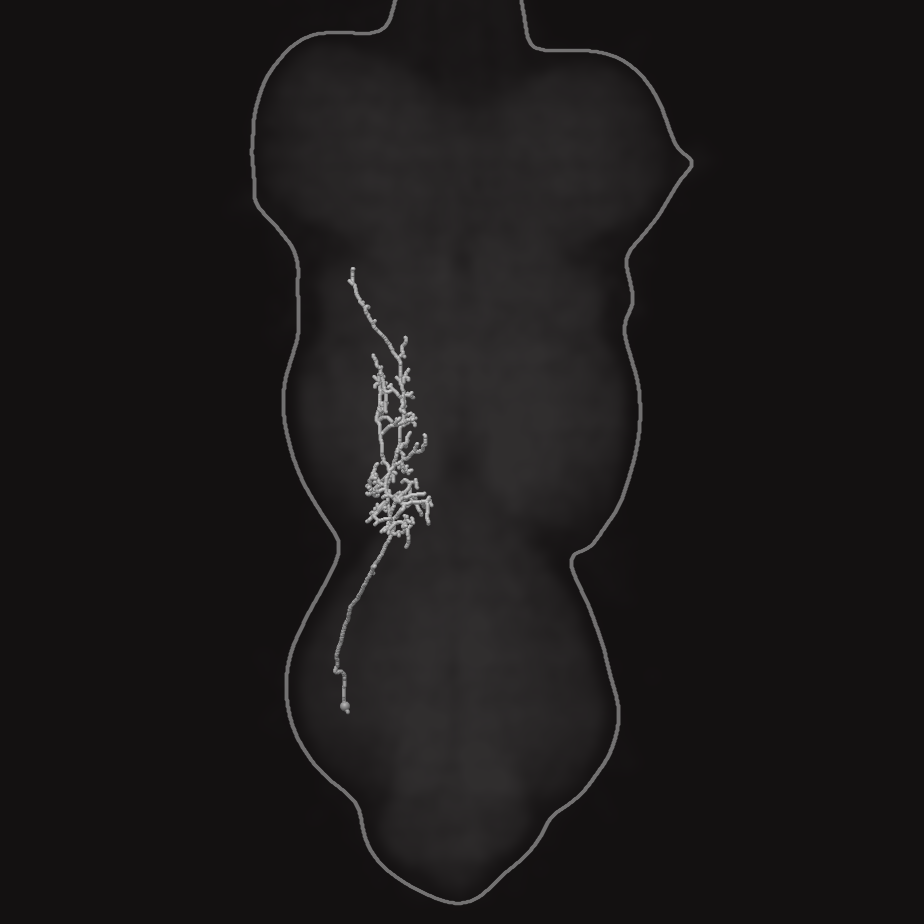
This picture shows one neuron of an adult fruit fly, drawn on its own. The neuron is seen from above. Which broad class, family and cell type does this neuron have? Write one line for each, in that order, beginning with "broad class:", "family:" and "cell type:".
broad class: nerve-cord intrinsic neuron
family: hemilineage 16B
cell type: IN16B048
